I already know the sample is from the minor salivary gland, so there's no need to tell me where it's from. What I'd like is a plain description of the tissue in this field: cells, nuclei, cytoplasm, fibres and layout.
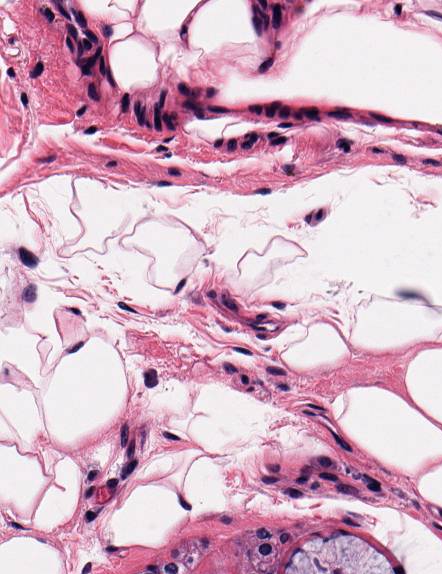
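Much of the lower half and right side of the field is occupied by large empty spaces, rounded to polygonal, bounded by thin pink membranes. Small, flattened dark nuclei sit at the rims of some of these fat spaces rather than centrally. Along the top runs a band of eosinophilic fibrillar tissue containing many crowded spindle-shaped nuclei. No epithelial surface lining is seen anywhere in the field.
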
